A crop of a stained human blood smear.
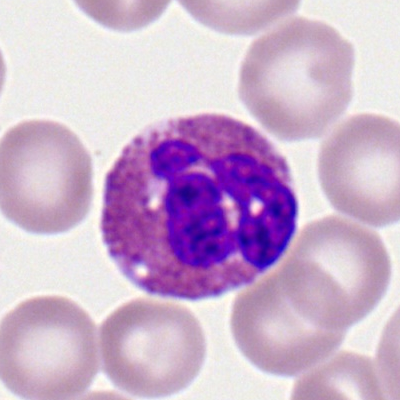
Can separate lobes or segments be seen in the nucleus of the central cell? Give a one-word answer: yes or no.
Yes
